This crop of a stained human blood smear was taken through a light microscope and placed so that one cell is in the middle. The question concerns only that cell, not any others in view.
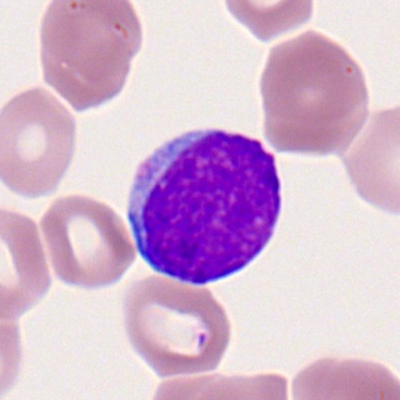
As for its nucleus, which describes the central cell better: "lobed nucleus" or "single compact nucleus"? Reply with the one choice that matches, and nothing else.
Single compact nucleus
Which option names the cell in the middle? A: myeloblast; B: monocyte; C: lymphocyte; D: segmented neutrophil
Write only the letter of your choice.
C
